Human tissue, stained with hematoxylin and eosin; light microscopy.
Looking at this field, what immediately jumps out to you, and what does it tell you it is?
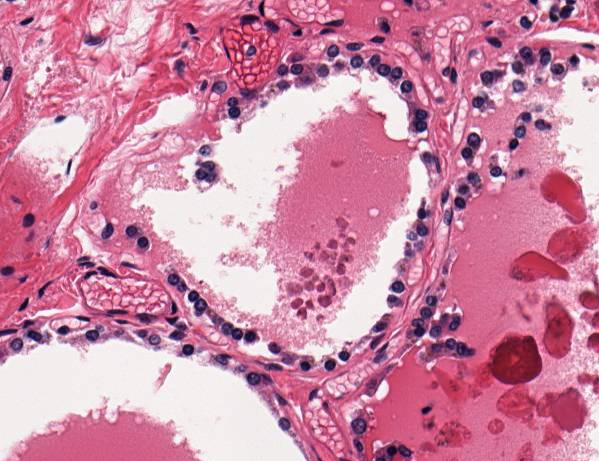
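Field: thyroid follicle. Several large, rounded, dilated spaces take up the field, divided by thin fibrous septa.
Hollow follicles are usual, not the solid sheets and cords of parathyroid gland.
Lining: one layer of flattened to low cuboidal cells; nuclei small, round and darkly stained; cytoplasm scant.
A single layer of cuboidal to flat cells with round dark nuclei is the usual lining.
Central space: pink contents retracted from the lining, leaving a clear white gap.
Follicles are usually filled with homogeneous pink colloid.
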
